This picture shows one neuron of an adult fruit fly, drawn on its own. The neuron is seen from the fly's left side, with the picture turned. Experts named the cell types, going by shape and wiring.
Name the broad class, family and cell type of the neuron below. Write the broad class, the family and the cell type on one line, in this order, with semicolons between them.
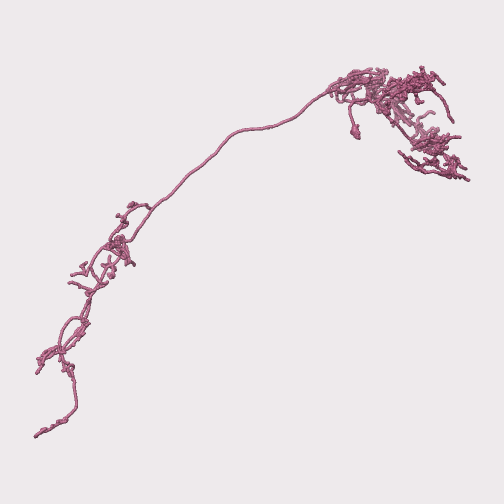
descending neuron; DNg; DNg30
